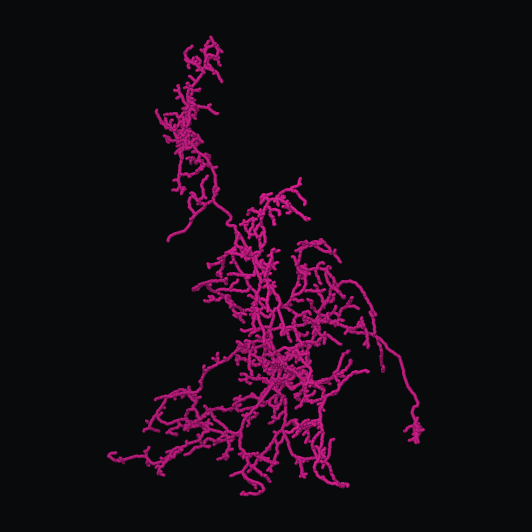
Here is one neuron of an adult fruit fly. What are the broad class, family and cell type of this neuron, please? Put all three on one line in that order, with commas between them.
central-brain intrinsic neuron, hemilineage VESa1, CL367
